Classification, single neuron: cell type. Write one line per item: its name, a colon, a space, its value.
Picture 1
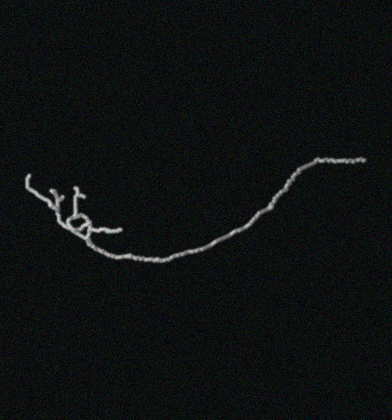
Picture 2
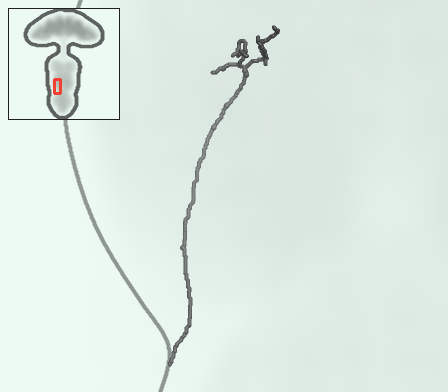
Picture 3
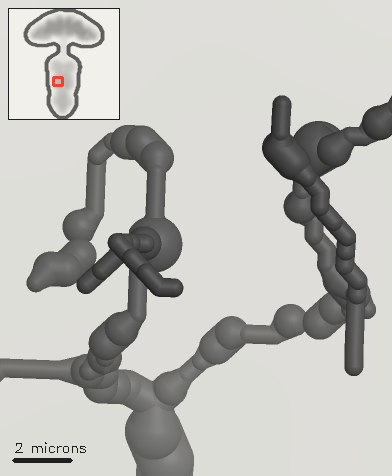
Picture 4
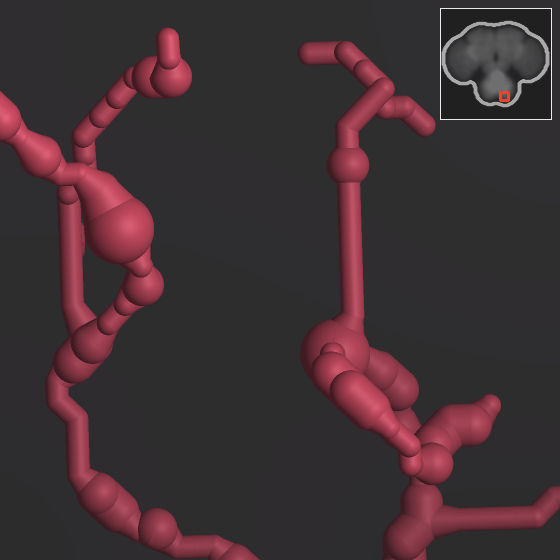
cell type: SNta20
